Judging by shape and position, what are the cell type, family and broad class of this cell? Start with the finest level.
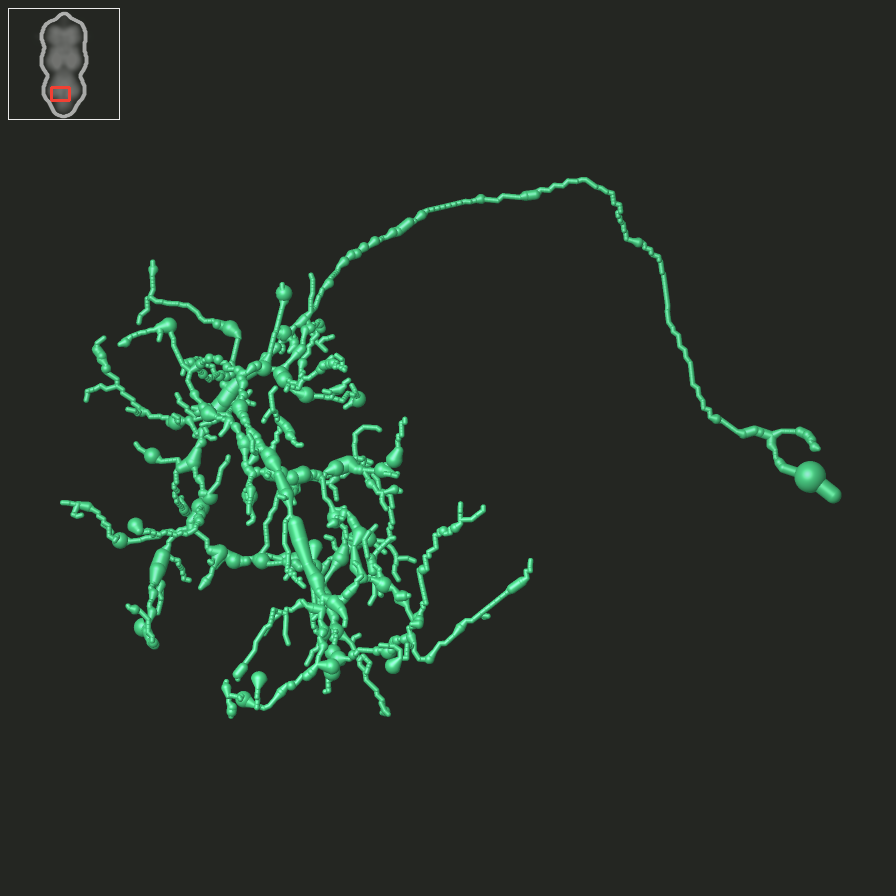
IN13B090; hemilineage 13B; nerve-cord intrinsic neuron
